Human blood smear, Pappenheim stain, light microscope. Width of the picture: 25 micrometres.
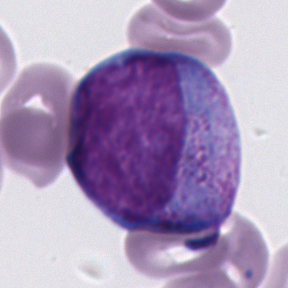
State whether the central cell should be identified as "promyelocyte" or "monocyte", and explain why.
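I'd call this a promyelocyte. Going over what is there: the chromatin is fine and evenly spread, with no coarse clumps. The cytoplasm runs as a crescent along the right side of the cell. Its colour is pale greyish blue, and fine purplish granules are scattered through it.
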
